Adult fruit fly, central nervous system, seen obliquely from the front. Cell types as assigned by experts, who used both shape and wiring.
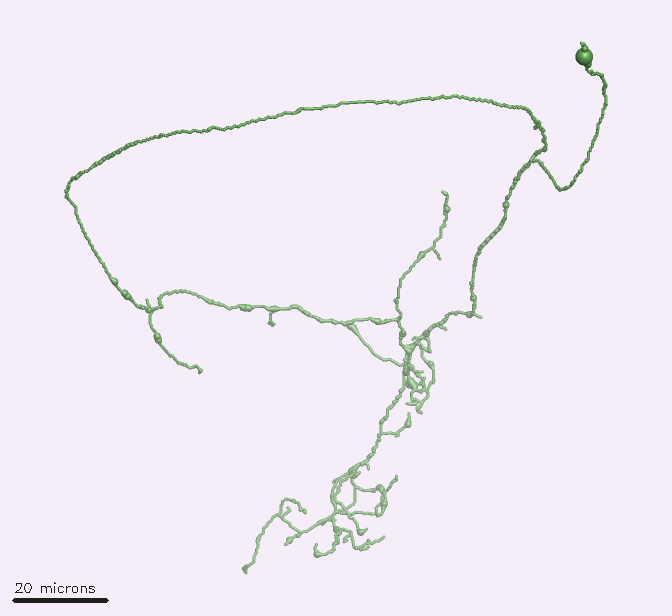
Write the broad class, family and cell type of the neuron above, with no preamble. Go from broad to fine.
central-brain intrinsic neuron; hemilineage SLPa&l1_lateral; WED037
